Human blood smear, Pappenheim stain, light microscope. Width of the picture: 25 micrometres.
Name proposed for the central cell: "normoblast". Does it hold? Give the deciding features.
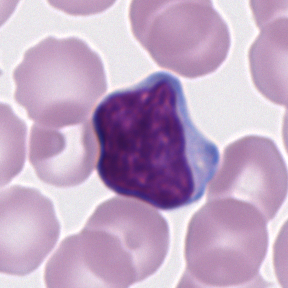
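Cytoplasm colour: the cytoplasm is pale blue, which goes with typical lymphocyte.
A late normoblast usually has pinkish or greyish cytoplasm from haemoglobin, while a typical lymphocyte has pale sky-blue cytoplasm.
Nucleus: the edge is irregular and bumpy and the chromatin dark purple and coarsely mottled, again for typical lymphocyte and against normoblast.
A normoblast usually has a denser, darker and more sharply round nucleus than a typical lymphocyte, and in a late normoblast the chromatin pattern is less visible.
Granules: none are visible, which does not count against normoblast.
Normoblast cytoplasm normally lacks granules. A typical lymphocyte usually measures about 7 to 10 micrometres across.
Size: at about 12 micrometres across, this cell is above that range, so size does not favour typical lymphocyte. The nucleus, about 11 by 8 micrometres, fills about 70% of the cell's area. Verdict: normoblast does not fit, and the cell is a typical lymphocyte.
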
